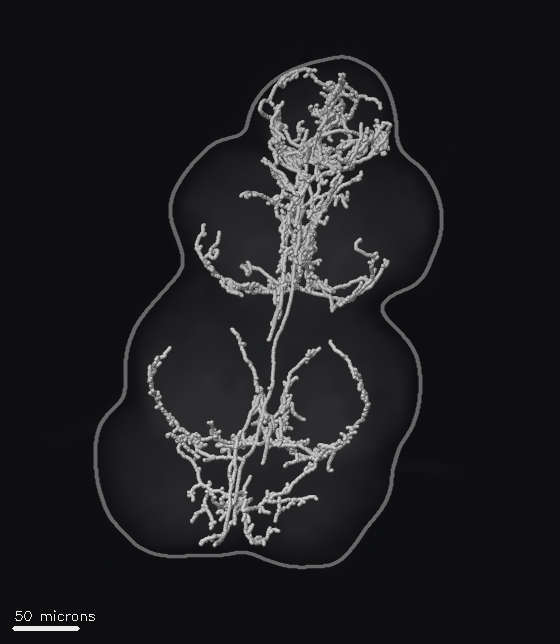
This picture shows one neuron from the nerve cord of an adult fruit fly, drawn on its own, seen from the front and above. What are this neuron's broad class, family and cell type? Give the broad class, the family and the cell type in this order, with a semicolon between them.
ascending neuron; hemilineage 05B; AN05B004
